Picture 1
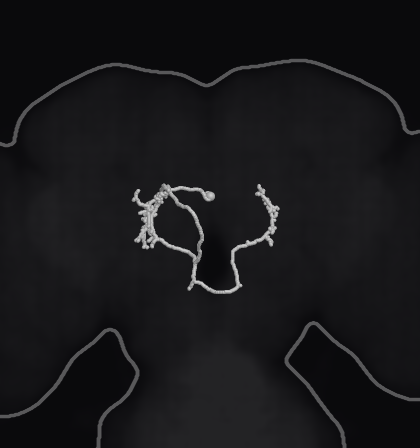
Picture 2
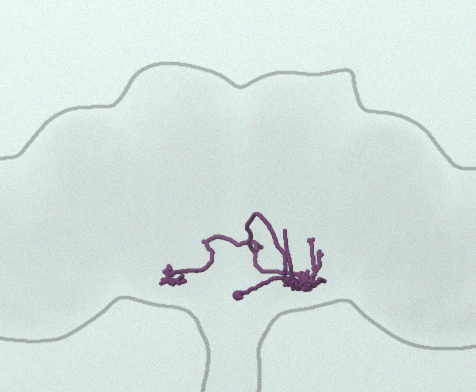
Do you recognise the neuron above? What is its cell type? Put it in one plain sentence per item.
The cell type is PS229.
